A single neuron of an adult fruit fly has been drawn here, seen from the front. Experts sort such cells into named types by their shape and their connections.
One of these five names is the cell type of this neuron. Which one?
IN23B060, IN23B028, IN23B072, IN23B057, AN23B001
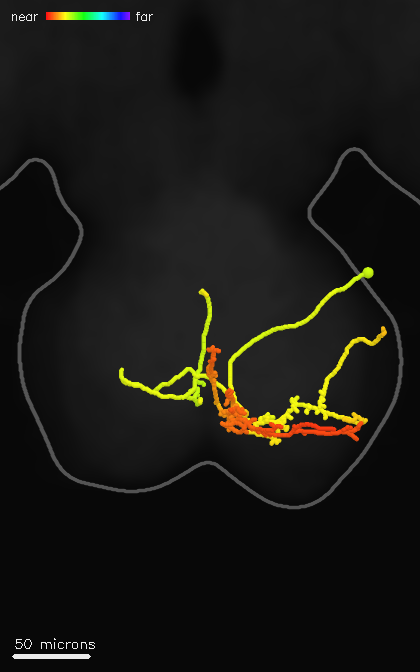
IN23B072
